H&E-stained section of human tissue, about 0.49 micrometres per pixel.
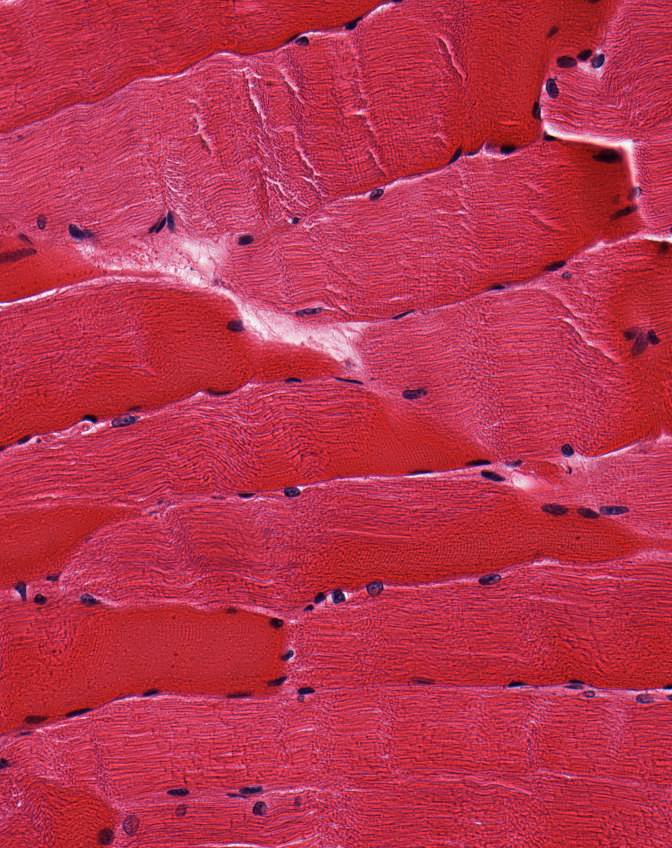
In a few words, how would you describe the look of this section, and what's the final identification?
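The nuclei lie at the edges of the fibres rather than centrally. Each nucleus is small, dark and a flattened oval, aligned with the length of the fibre. The fibre cytoplasm is deeply eosinophilic, staining red. Adjacent fibres lie side by side and do not branch into one another. The tissue is skeletal muscle.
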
